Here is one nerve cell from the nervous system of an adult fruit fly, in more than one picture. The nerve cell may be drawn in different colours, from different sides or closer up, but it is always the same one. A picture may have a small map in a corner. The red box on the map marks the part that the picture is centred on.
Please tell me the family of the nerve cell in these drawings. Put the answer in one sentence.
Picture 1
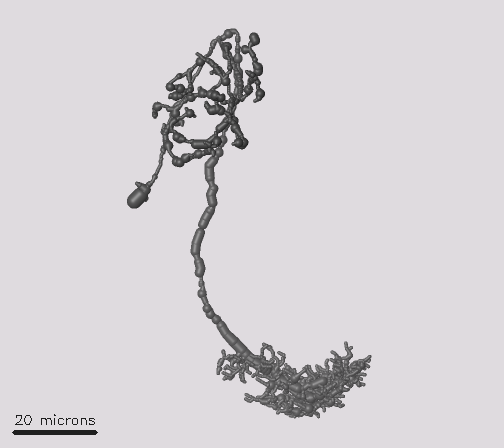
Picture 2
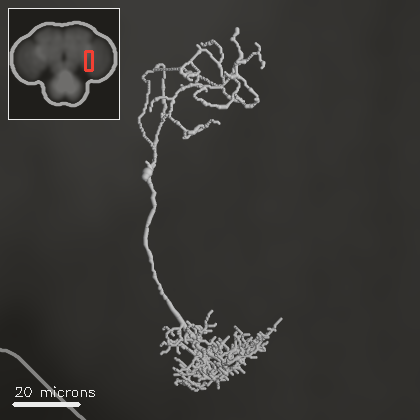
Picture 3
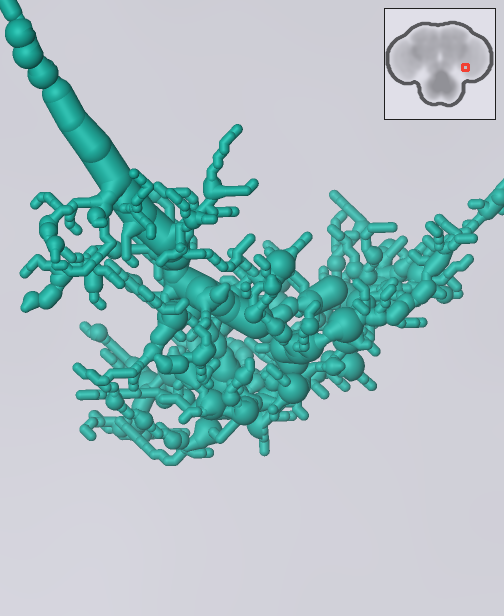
The family is hemilineage VPNv1.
